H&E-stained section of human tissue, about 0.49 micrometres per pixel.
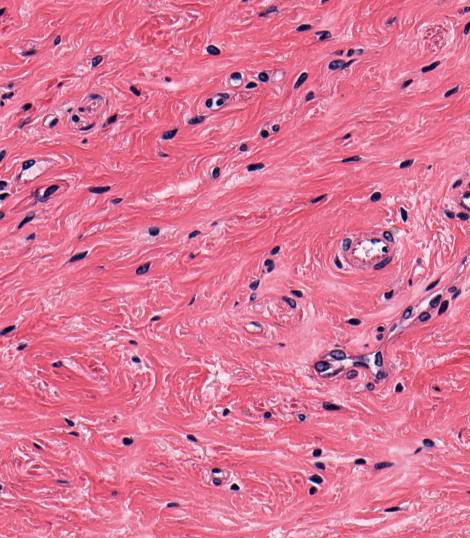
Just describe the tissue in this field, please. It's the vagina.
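Starting with the fibres: densely packed pink collagen fills the whole field. Its course is wavy, in bundles that curve into swirls rather than lying in one straight direction. And the spindle cells: their cytoplasm can't be told apart from the pink collagen around them. Then there are small thin-walled vessels with narrow lumens scattered through the field, one of them at the right middle.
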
